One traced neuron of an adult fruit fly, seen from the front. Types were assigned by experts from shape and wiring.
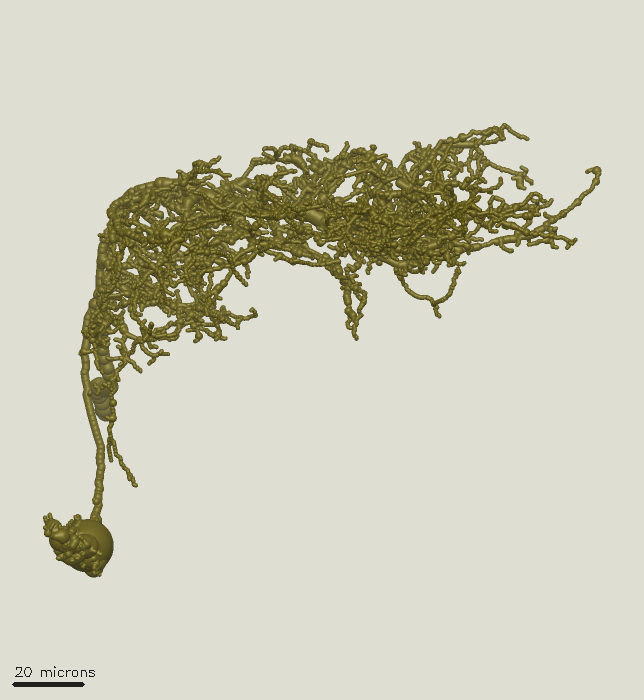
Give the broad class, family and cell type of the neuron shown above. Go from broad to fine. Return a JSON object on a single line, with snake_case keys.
{"broad_class": "motor neuron of the nerve cord", "family": "hemilineage 08A", "cell_type": "MNwm36"}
